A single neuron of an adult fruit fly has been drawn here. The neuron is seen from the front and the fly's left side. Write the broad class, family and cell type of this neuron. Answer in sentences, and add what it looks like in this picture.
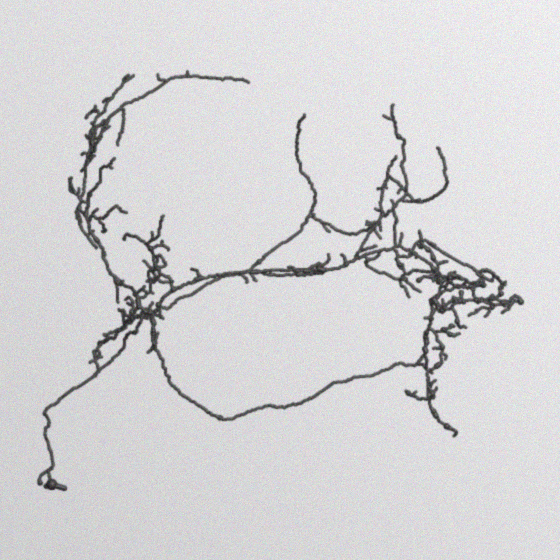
Its broad class is central-brain intrinsic neuron. The family is hemilineage SLPa&l1_anterior. It is of cell type CL089_b. Its cell body lies at the lower left of the picture. Dozens of branch ends can be seen.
